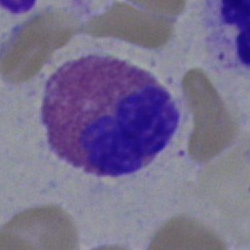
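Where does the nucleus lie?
Toward the lower right of the cell, as far as I can tell.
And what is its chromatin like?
Dark purple and condensed, with no nucleoli that I can make out.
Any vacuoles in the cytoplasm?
None that I can see.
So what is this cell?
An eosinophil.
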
